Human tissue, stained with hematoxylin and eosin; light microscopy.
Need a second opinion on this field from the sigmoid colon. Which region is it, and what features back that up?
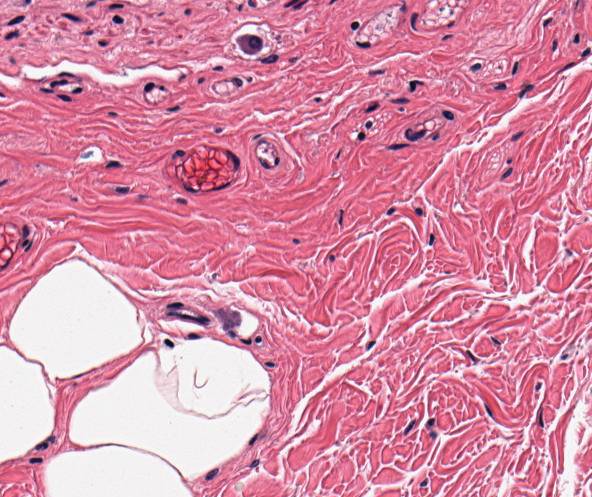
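Loose connective tissue, I'd say, is what this field shows. Dense pink collagen fills most of it, its bundles wavy and roughly horizontal up top but cut in varied directions and interlacing irregularly in the lower right. What settles it for me are the nuclei: sparse, small, dark and elongated, lying between the collagen bundles.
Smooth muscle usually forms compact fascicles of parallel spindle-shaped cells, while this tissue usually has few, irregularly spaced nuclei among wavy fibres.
There is also a group of fat cells in the lower left corner.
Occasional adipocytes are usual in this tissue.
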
